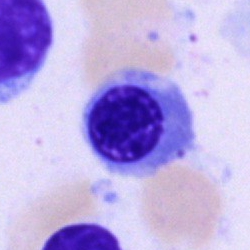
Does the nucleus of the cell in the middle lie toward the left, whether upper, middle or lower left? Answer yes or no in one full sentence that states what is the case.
Yes, what lies to the right of the nucleus is most of the cytoplasm.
